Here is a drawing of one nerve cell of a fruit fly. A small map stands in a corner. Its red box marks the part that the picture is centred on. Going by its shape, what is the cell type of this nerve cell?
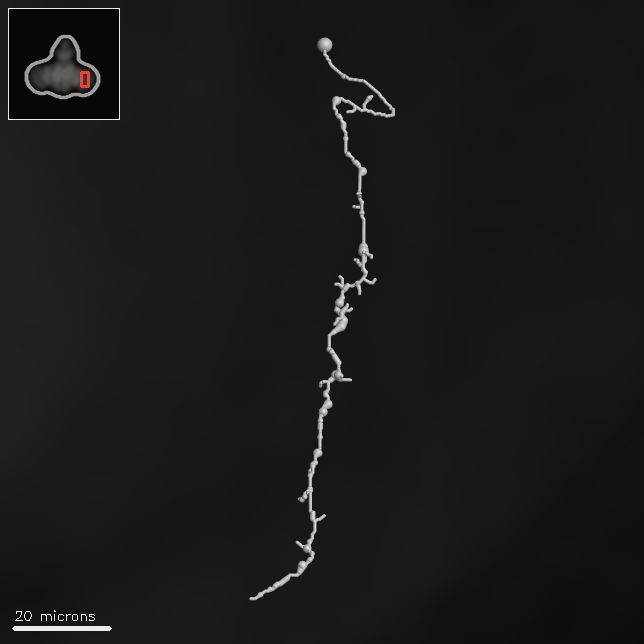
Dm3c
